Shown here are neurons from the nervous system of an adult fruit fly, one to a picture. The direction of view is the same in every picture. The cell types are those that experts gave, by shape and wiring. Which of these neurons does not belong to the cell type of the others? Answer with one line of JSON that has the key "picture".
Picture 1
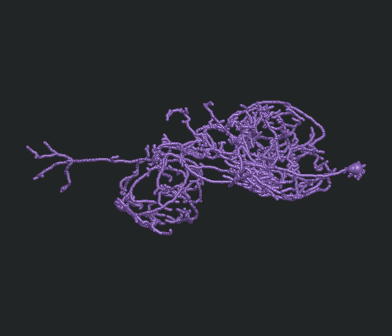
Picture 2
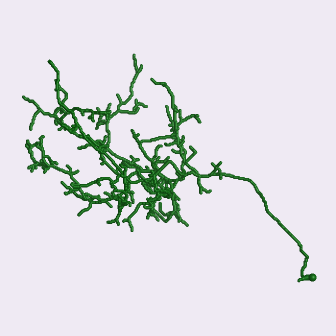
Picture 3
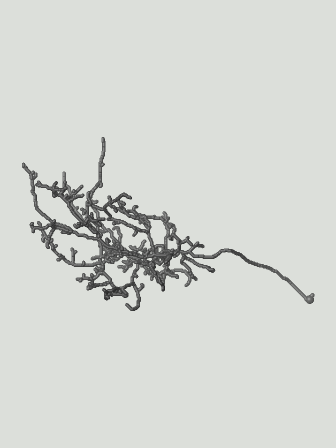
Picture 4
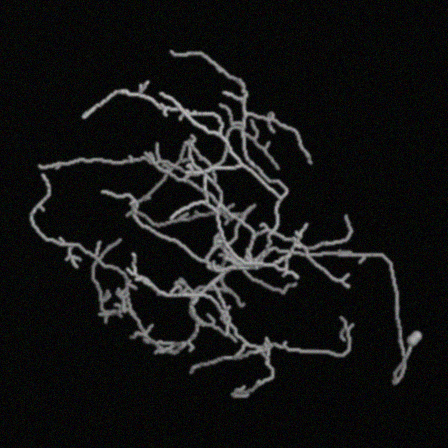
{"picture": 1}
